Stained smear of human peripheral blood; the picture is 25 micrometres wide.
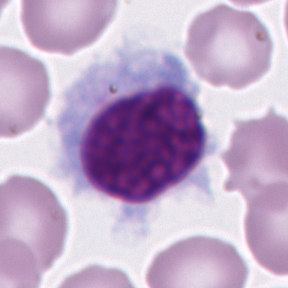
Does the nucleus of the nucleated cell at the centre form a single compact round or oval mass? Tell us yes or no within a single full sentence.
Yes, the nucleus of this cell is one compact round or oval mass.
